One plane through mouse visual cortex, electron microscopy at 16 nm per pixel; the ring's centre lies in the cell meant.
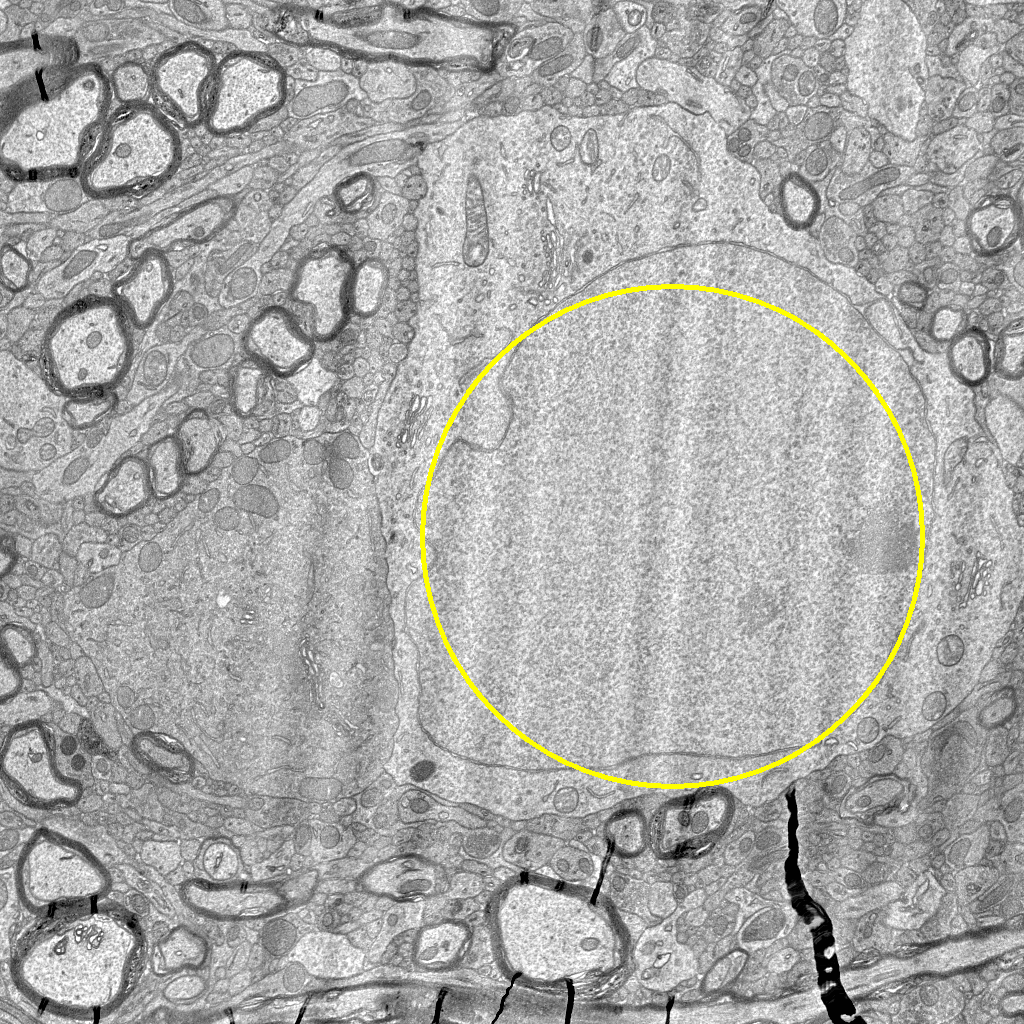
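Excitatory neuron. Its large, roundish nucleus lies wholly within the picture, with pale, finely dispersed chromatin and no thick dark band lining the envelope. Mitochondria lie in the broader cytoplasm above the nucleus; myelinated axons lie in the neuropil just below the cell body.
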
